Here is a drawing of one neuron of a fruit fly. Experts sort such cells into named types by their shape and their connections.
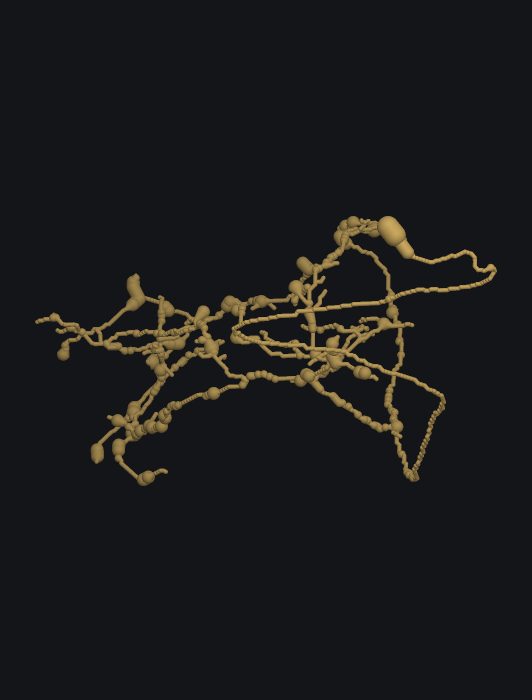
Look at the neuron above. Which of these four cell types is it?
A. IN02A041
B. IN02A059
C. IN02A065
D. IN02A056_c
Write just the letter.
D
